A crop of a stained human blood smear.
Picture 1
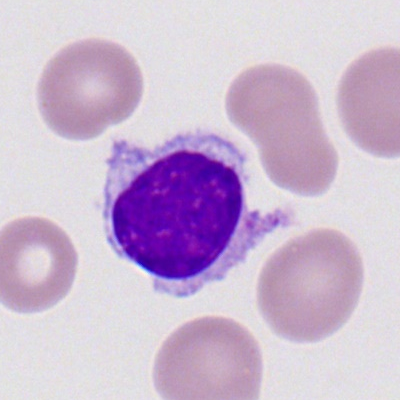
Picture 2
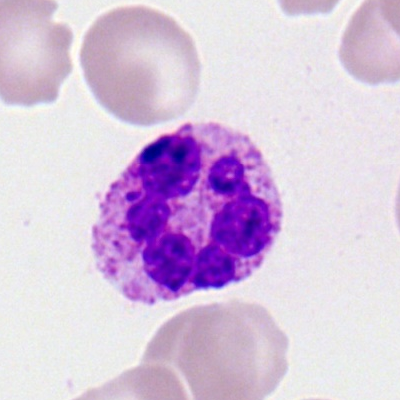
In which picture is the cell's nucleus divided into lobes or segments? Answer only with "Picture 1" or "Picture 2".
Picture 2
